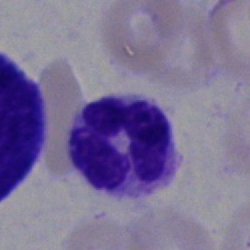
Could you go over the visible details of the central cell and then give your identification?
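Nucleus: ring of joined lobes encircling a small pale central hole. No nucleoli visible. Cytoplasm: thin pale lilac rim, widest at lower right. No cytoplasmic vacuoles. Identification: segmented neutrophil.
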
